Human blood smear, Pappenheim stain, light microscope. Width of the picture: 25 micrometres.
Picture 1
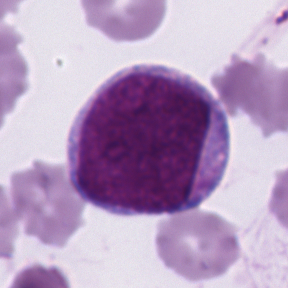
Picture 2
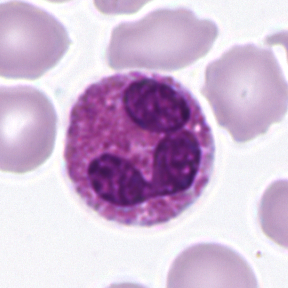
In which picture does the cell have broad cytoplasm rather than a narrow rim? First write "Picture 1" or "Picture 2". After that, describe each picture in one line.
Picture 2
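What picture 1 shows: The cytoplasm forms a narrow crescent that is widest on the right side of the cell.
What picture 2 shows: The cytoplasm is plentiful and pinkish-purple.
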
